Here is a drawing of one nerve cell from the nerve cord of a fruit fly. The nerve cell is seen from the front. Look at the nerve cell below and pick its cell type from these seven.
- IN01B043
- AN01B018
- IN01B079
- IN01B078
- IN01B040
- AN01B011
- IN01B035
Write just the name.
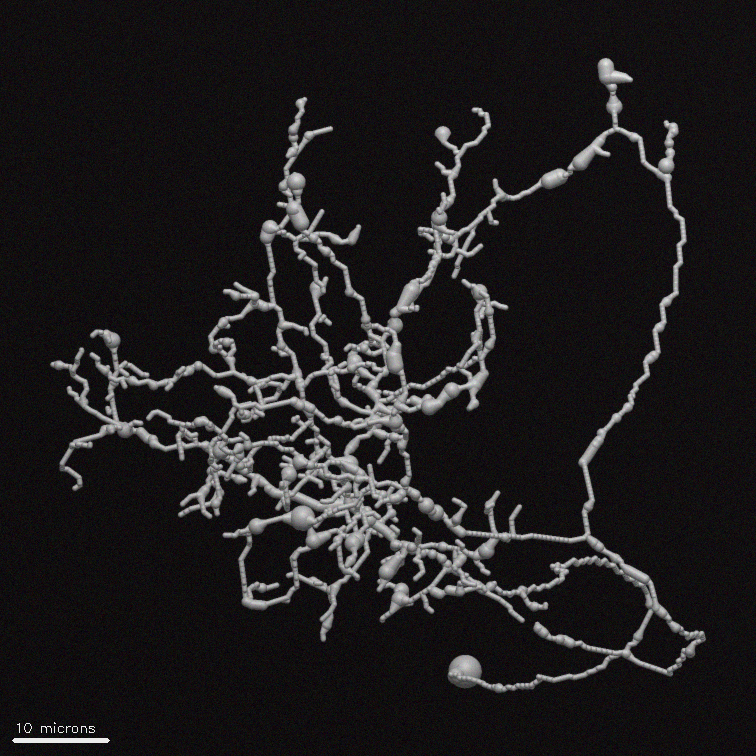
IN01B043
